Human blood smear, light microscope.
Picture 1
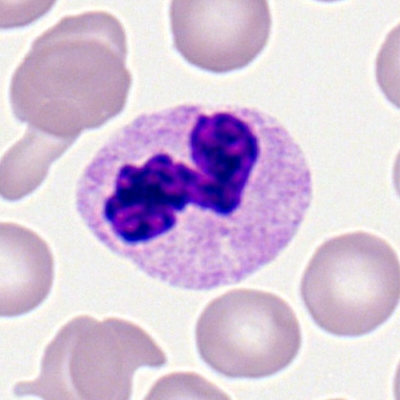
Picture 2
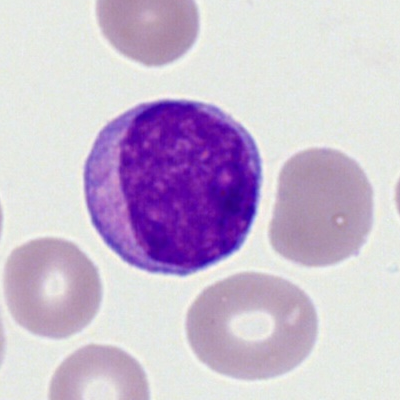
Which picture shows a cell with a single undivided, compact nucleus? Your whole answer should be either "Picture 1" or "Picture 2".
Picture 2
